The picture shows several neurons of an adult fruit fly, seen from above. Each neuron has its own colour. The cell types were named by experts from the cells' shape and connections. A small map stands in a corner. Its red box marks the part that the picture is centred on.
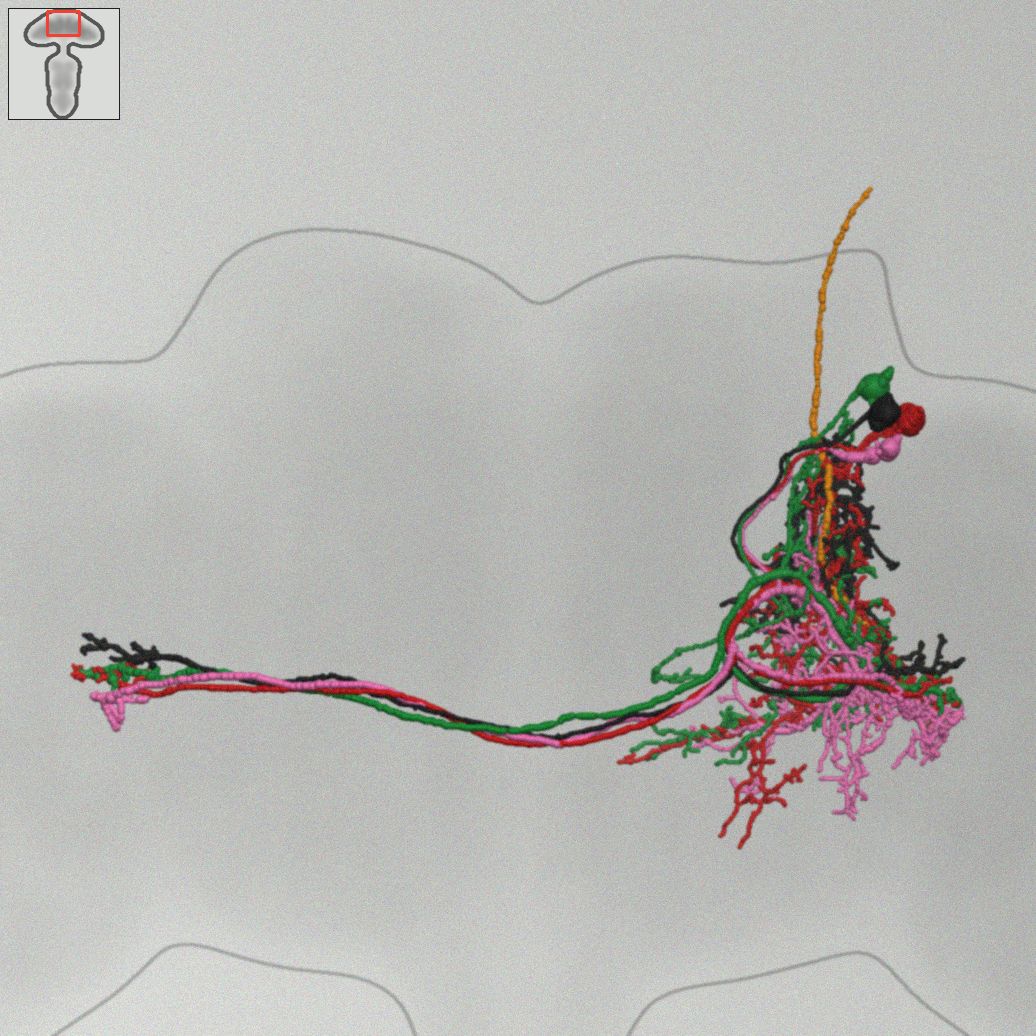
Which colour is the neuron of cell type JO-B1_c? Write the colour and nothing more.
orange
